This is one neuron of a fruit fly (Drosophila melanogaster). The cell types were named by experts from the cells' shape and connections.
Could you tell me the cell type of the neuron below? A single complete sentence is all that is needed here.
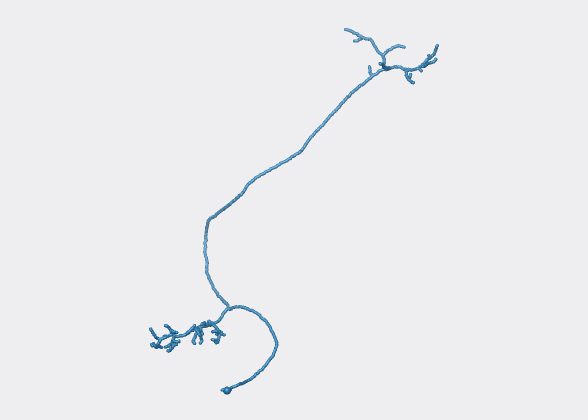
To the cell type M_vPNml77 belongs this neuron.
